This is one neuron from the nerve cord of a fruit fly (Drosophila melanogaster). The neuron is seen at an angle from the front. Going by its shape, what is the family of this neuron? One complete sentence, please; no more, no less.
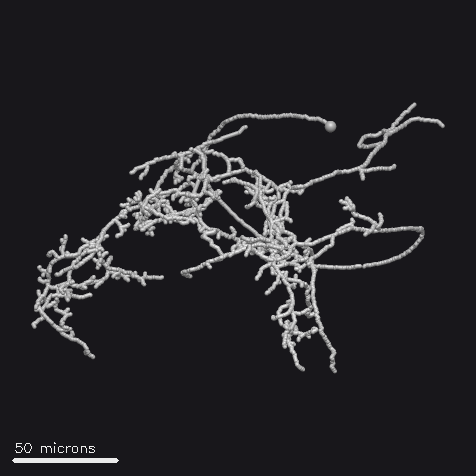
It is the family hemilineage 19B to which this neuron belongs.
